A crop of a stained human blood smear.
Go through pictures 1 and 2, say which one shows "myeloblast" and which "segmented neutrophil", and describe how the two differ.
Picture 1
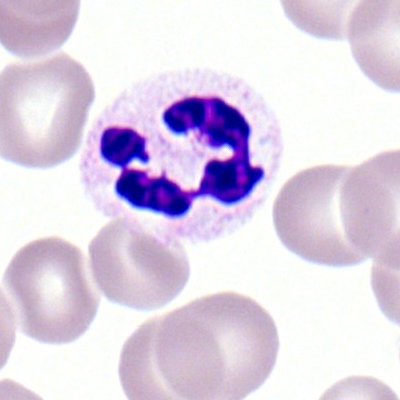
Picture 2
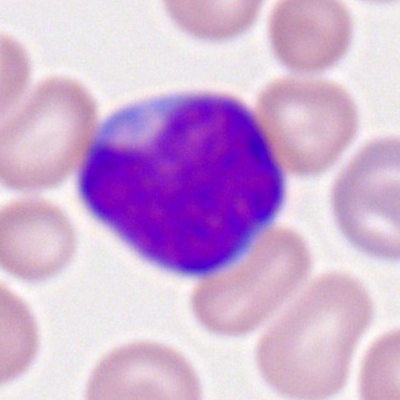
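So the first one's the segmented neutrophil, and the second one's a myeloblast. Look at the neutrophil's nucleus: its lobes sit in a ring around a central patch of cytoplasm, and the chromatin is dark purple and coarsely clumped. In the myeloblast, the chromatin is deep purple right through the nucleus. The cytoplasm differs too, with plenty of it in the neutrophil, pale pink, against pale blue in the myeloblast.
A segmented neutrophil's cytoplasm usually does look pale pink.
The neutrophil also has fine pinkish-lilac granules spread evenly through its cytoplasm and no vacuoles, whereas the myeloblast shows no granules.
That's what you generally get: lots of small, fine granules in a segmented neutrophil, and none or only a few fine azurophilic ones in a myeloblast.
Outline-wise, the neutrophil is round and the myeloblast is smooth with no surface projections, and red cells lie against the myeloblast on its right and lower right.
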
